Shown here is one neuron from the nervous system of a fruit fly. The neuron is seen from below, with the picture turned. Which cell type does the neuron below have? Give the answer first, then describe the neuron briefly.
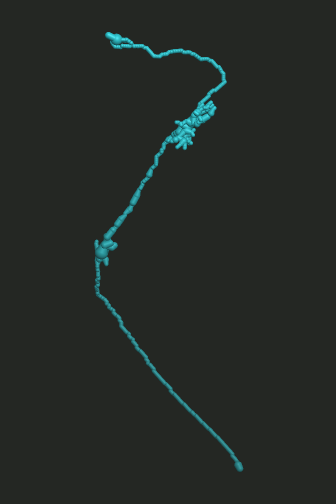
Its cell type is Tm1. This is an optic-lobe intrinsic neuron. In this view it is more than twice as tall as it is wide.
